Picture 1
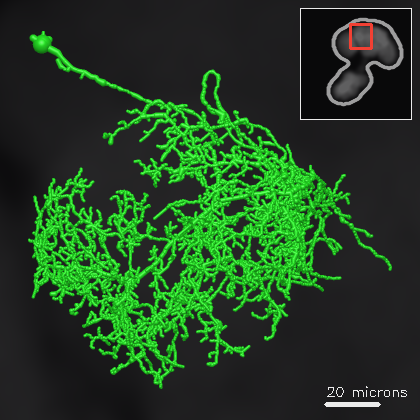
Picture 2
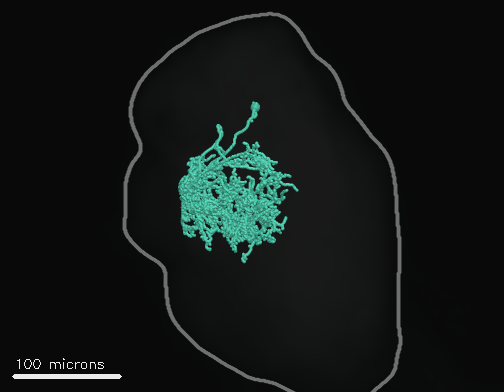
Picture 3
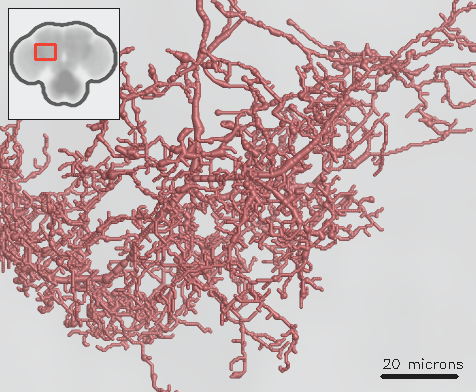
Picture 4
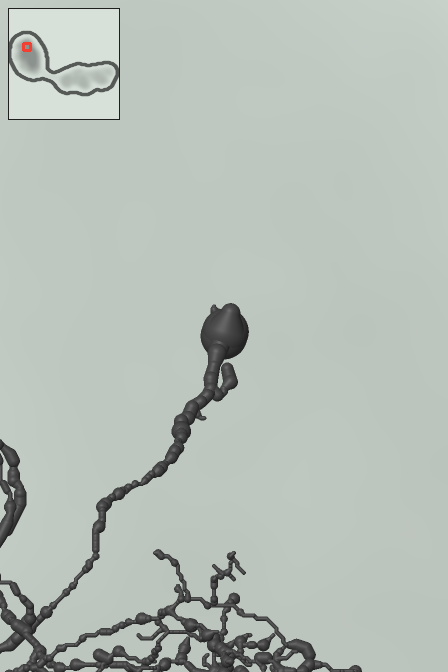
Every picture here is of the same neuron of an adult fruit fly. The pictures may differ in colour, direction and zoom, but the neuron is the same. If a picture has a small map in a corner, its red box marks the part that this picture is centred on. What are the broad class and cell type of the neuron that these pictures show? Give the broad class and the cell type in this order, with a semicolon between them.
central-brain intrinsic neuron; AVLP078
